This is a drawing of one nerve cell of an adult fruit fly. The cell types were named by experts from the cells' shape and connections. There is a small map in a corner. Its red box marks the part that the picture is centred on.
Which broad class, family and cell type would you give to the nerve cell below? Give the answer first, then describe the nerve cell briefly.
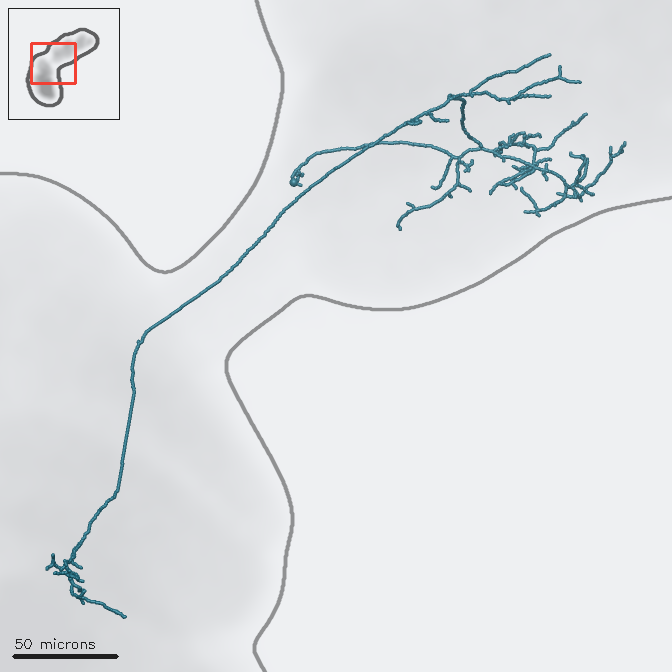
This is an ascending neuron. The family is hemilineage 07B. Its cell type is AN07B072_e. Its cell body lies at the top of the picture. From left to right in the picture it spans about 300 microns. The picture shows dozens of branch ends.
